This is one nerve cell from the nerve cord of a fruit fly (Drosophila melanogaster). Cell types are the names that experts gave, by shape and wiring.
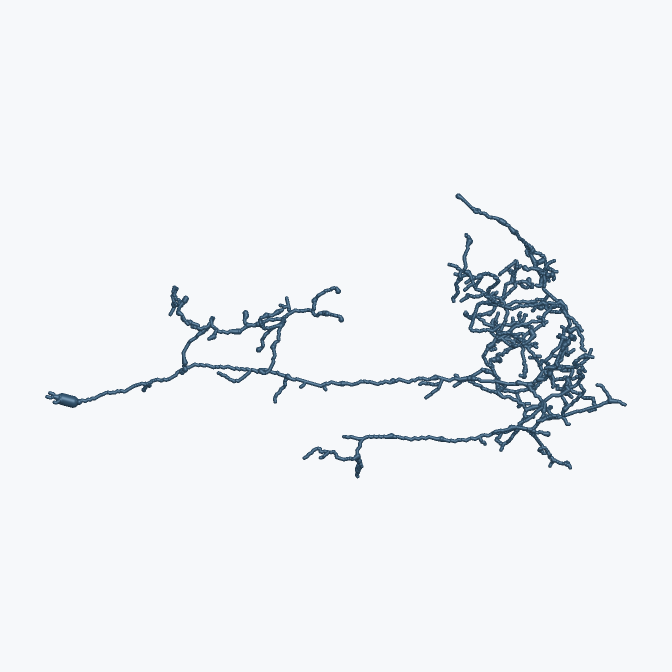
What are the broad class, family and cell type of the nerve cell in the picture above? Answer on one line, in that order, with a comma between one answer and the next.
nerve-cord intrinsic neuron, hemilineage 16B, IN16B077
